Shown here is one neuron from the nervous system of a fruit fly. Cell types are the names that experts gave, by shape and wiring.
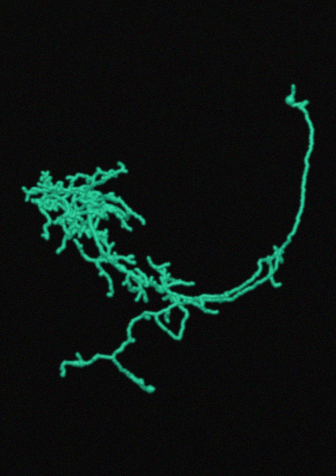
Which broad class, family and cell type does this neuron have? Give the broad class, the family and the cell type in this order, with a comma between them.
nerve-cord intrinsic neuron, hemilineage 12B, IN12B031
